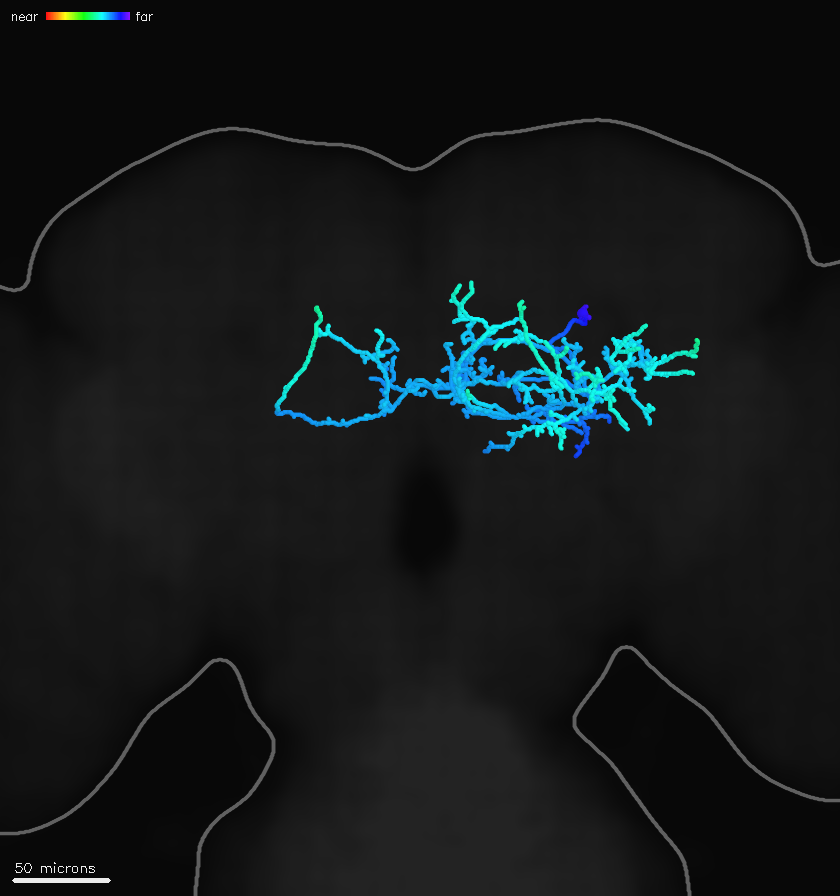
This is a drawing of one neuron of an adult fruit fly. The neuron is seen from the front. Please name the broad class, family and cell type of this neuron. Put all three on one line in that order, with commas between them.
central-brain intrinsic neuron, hemilineage PSp3, IB051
